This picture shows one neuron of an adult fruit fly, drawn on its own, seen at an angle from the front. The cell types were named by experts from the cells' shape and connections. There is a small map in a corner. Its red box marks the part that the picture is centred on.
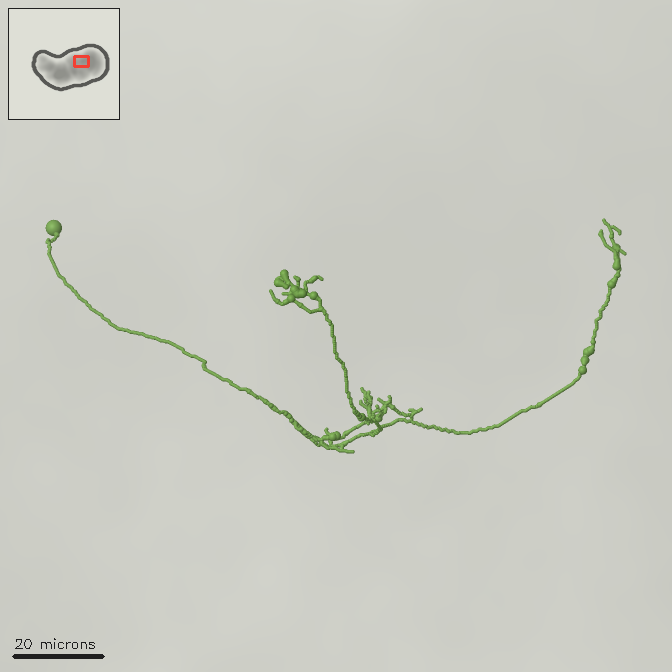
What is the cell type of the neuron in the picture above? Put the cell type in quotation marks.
"vDeltaA_a"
